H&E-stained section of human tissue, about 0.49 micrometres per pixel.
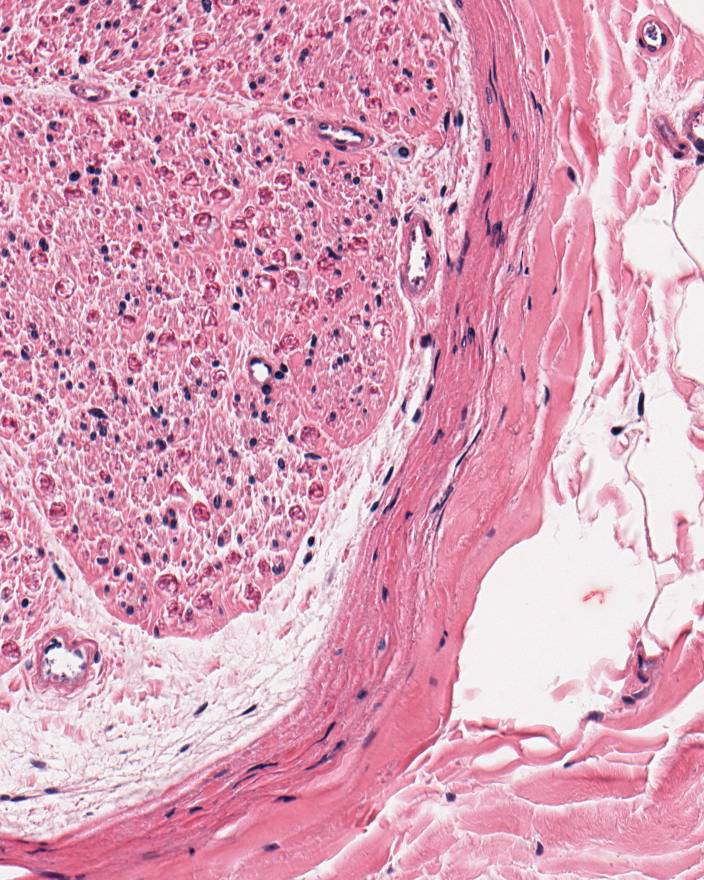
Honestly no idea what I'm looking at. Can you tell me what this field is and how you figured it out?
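That's a nerve fascicle, the big rounded bundle cut across in the upper left. It's packed with many small round pink profiles of fibres cut across, with small dark oval nuclei scattered evenly through it.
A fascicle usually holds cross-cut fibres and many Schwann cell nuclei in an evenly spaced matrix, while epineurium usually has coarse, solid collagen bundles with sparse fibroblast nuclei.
Curving round its right and lower sides is a band of dense pink collagen.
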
